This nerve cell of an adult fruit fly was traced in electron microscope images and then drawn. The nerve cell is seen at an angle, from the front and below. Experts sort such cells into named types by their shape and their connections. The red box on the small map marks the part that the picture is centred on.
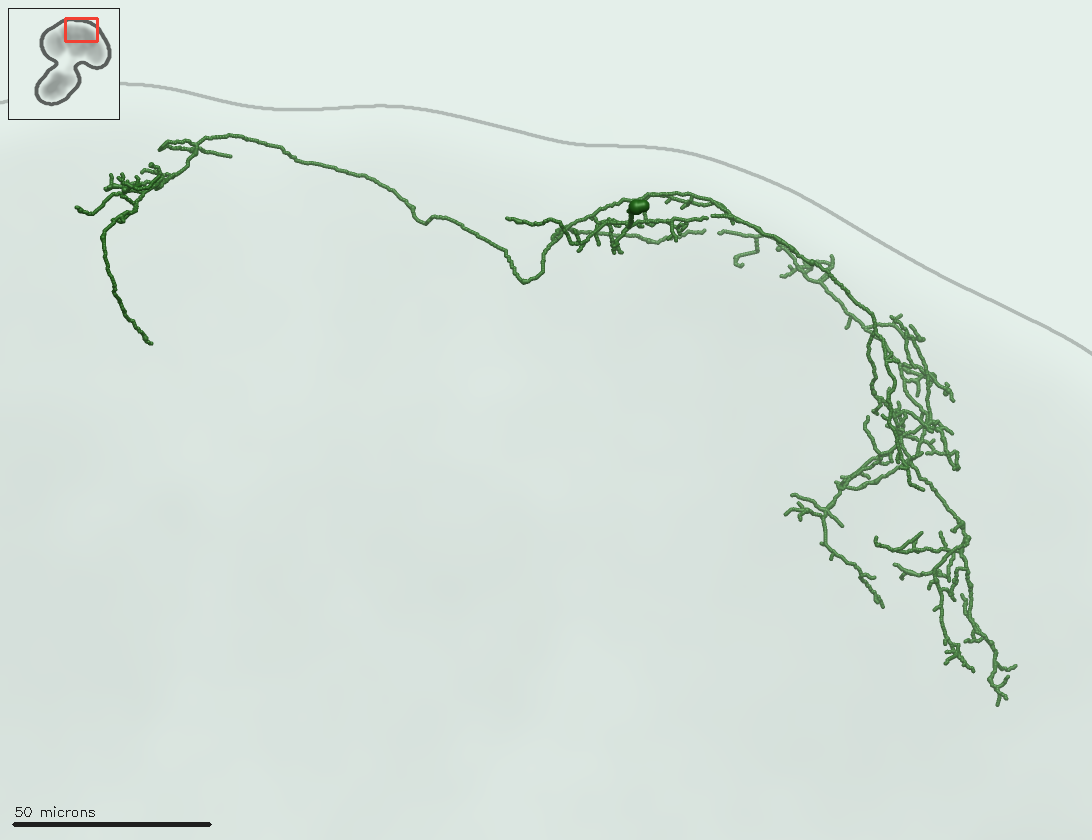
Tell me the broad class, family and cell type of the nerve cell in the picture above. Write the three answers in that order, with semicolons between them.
central-brain intrinsic neuron; hemilineage SMPad1; SMP106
